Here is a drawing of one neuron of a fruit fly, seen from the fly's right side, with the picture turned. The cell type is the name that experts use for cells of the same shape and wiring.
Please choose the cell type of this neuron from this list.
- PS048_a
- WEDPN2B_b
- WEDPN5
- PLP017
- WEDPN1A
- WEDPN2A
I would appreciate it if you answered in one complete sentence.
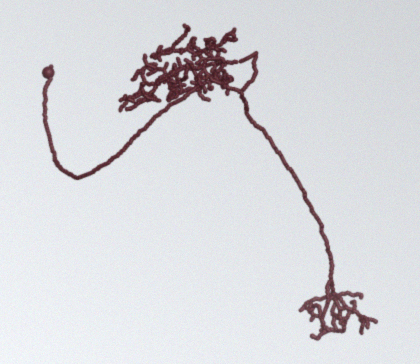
By its cell type, the neuron is WEDPN1A.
